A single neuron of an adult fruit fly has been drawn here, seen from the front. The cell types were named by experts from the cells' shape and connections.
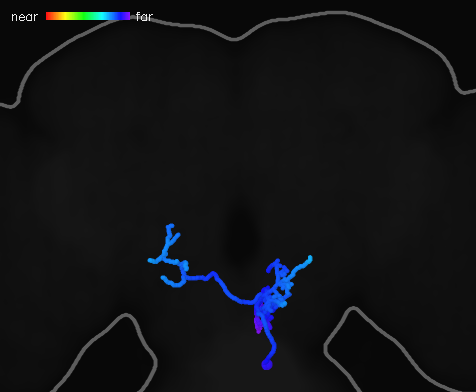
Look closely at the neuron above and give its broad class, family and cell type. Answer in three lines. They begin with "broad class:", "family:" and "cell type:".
broad class: central-brain intrinsic neuron
family: hemilineage LB3
cell type: GNG435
